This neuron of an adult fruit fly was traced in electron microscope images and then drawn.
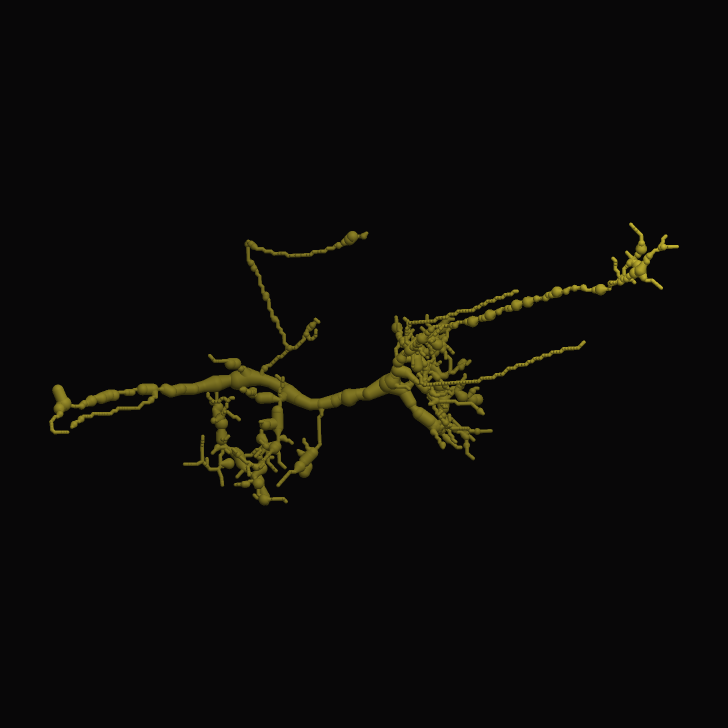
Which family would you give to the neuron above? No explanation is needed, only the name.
TmY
